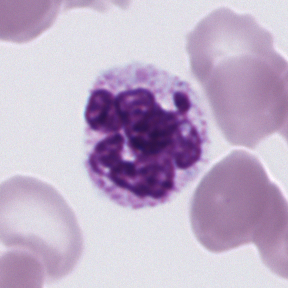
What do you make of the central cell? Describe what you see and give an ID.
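Count the nuclear lobes here: there are more than four, each separate from the others. No nucleoli are visible in the nucleus. Fine pinkish-violet granules lie scattered throughout the cytoplasm, which shows no vacuoles. The central cell is a segmented neutrophil.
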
